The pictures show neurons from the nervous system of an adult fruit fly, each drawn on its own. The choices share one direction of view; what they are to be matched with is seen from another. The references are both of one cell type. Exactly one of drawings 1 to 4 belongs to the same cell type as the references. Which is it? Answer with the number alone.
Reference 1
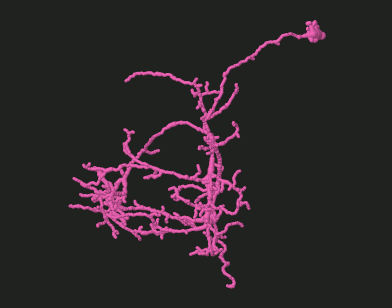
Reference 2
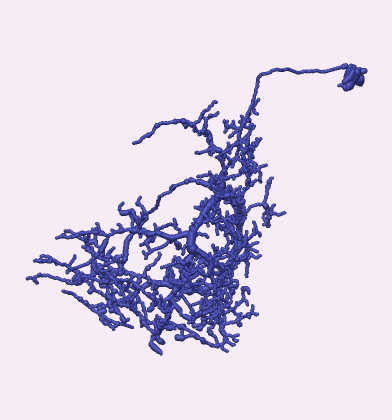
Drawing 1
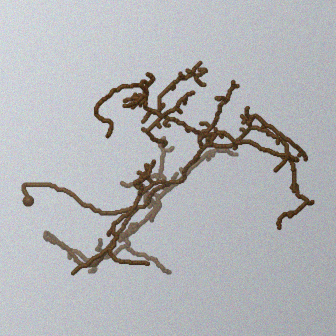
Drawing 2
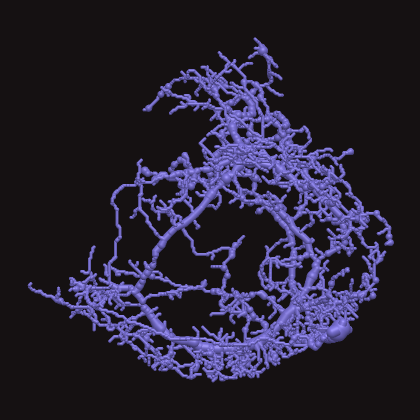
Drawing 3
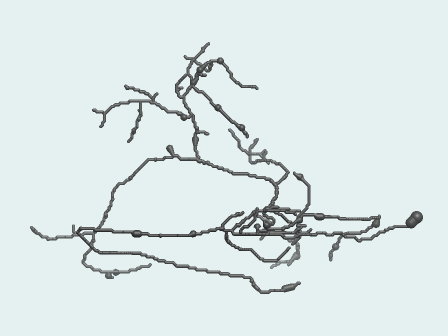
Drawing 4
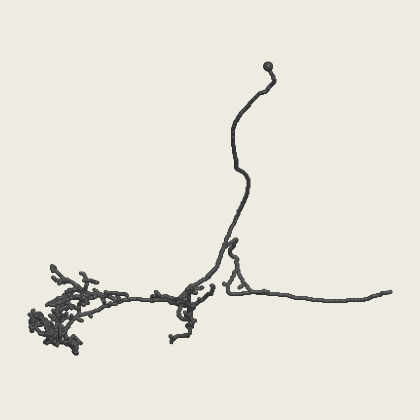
2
